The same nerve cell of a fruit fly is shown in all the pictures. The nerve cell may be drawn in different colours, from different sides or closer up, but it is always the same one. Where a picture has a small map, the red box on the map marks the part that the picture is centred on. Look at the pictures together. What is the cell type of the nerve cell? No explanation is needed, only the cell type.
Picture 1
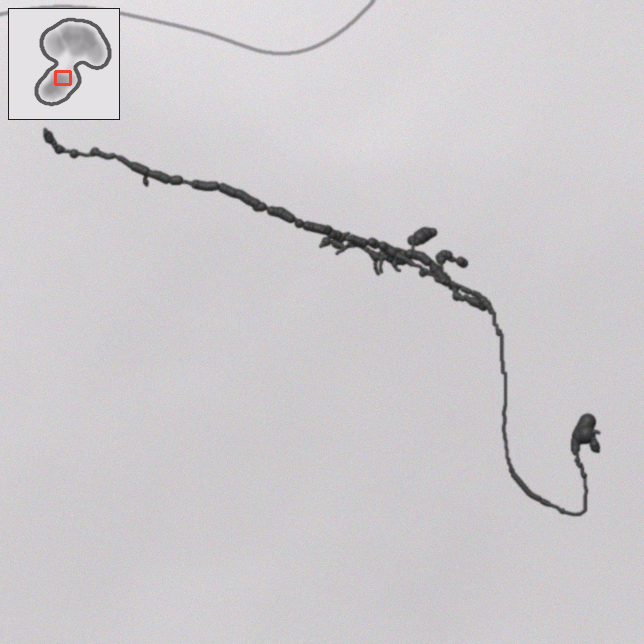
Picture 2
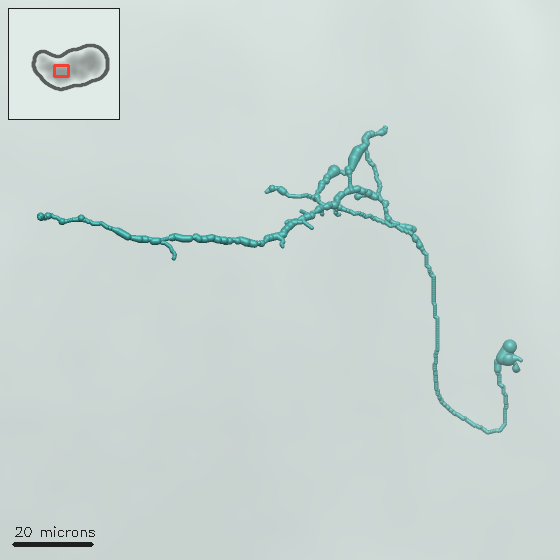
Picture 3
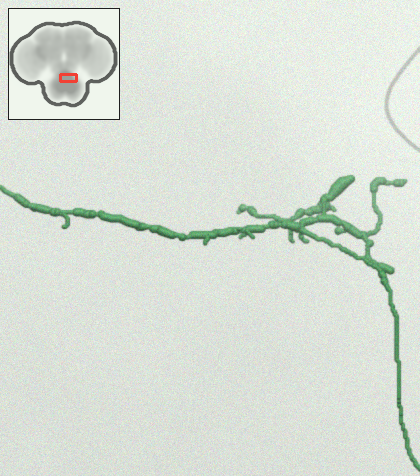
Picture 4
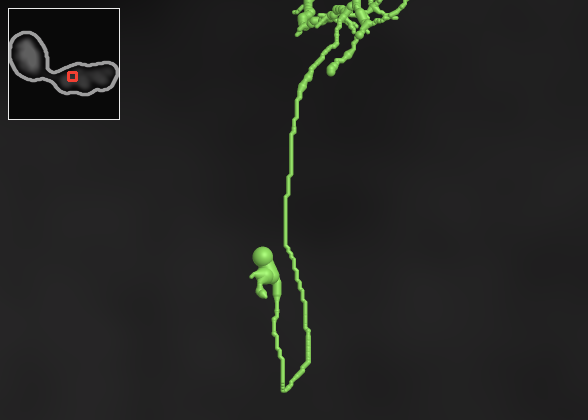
IN03B086_c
